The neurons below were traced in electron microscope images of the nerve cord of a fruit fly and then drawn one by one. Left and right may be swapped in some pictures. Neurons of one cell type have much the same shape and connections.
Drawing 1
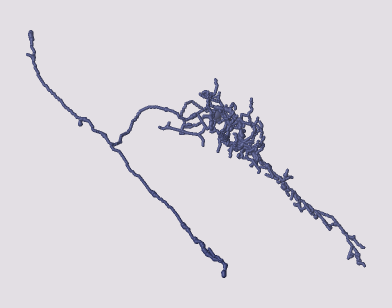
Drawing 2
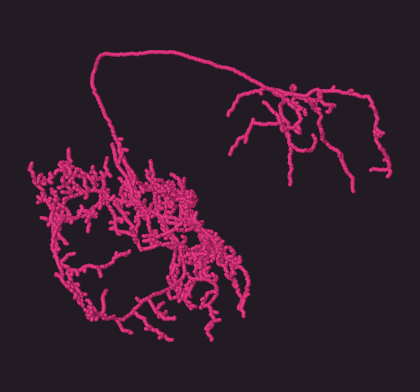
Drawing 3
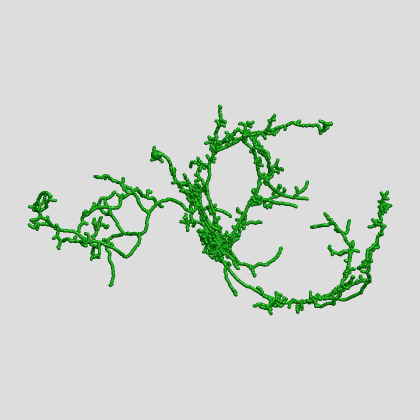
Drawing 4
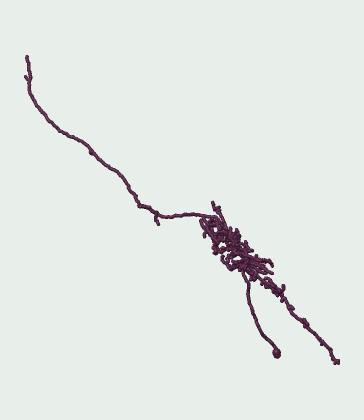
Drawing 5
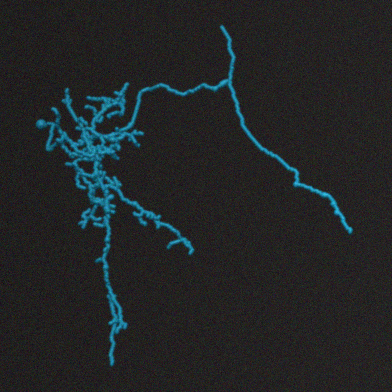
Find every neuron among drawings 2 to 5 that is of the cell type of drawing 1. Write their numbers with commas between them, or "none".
4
